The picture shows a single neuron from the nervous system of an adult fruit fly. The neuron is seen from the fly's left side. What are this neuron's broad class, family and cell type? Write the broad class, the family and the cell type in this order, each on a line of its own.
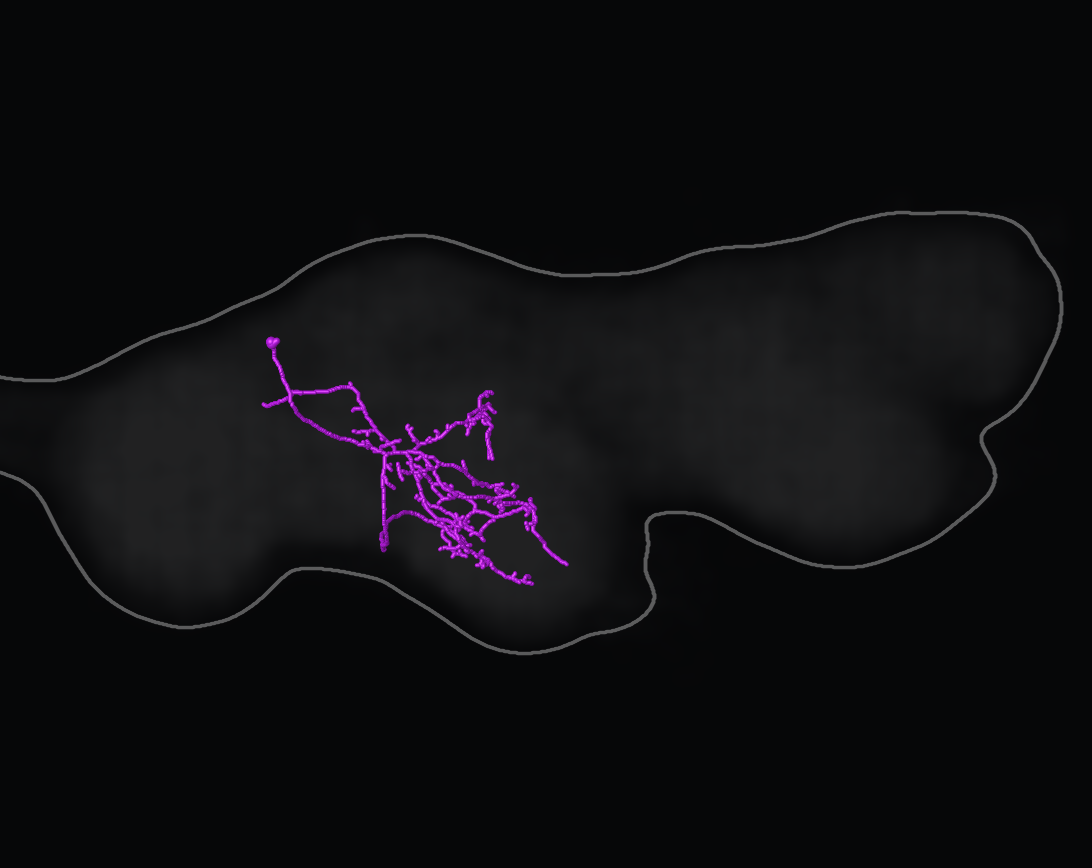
nerve-cord intrinsic neuron
hemilineage 01A
IN01A054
